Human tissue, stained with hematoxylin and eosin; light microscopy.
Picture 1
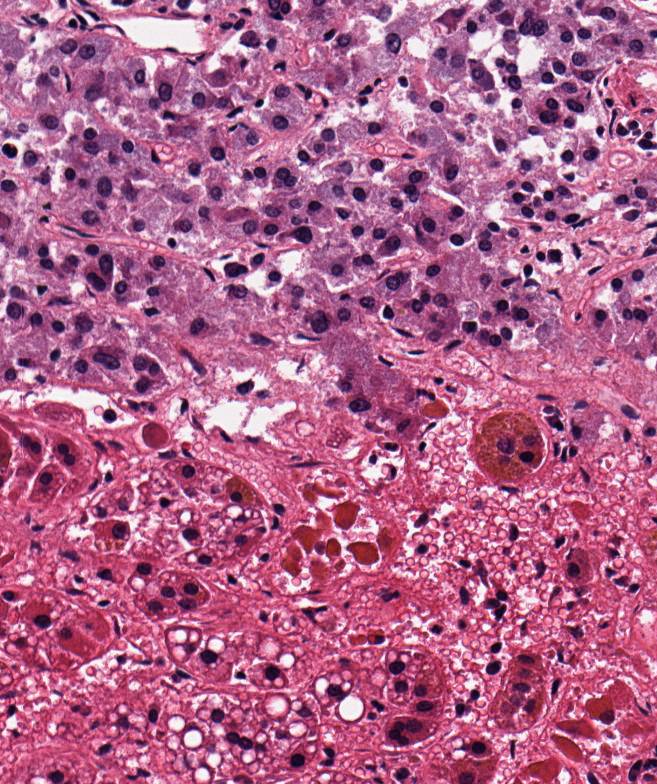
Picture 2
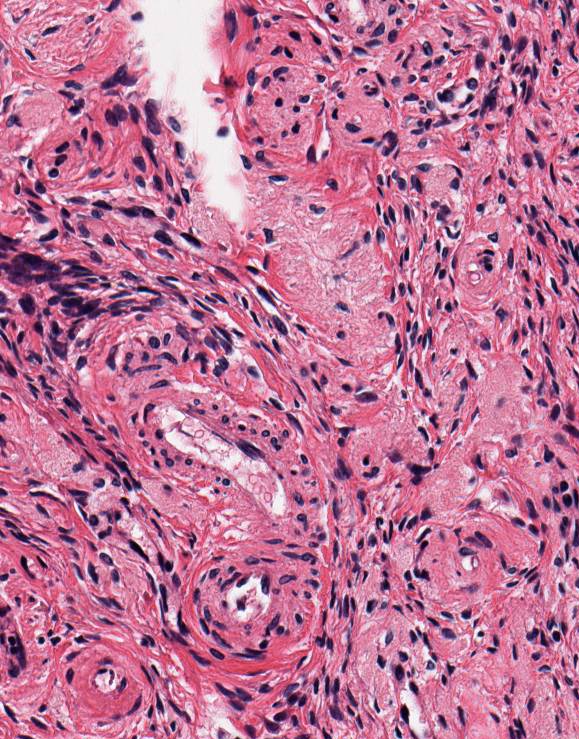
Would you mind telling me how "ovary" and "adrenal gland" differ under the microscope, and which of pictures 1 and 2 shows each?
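Picture 1 shows the adrenal gland; picture 2 shows the ovary. Picture 1 has two distinct populations: polygonal cells with purple-grey granular cytoplasm and round, dark nuclei in the upper half, and cells with pink cytoplasm full of small clear round vacuoles in the lower half. Some lower cells, including a large one right of centre, carry golden-brown granular pigment. Picture 2 has rounded to oval nodules of pale pink fibrillary tissue with sparse nuclei, separated by bands of spindle cells with elongated, dark, often wavy nuclei.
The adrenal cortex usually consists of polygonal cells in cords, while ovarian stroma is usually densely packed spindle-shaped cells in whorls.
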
